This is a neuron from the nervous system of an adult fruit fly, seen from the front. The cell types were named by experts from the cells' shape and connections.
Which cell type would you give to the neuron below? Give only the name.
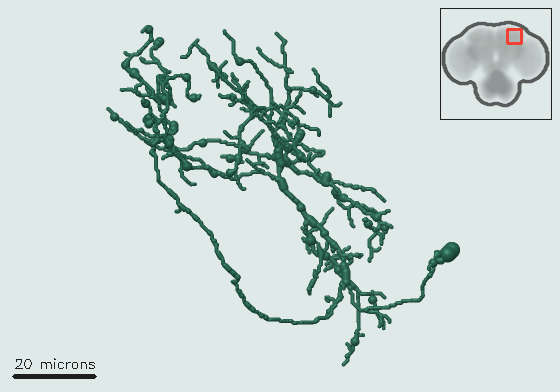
SLP042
